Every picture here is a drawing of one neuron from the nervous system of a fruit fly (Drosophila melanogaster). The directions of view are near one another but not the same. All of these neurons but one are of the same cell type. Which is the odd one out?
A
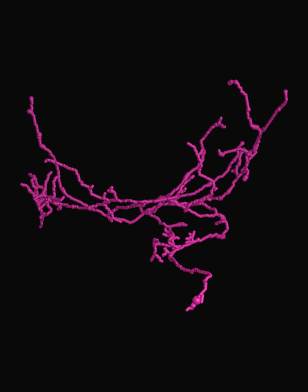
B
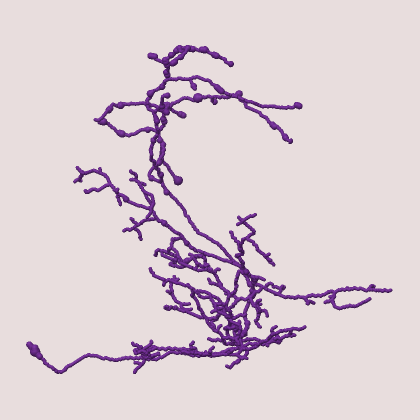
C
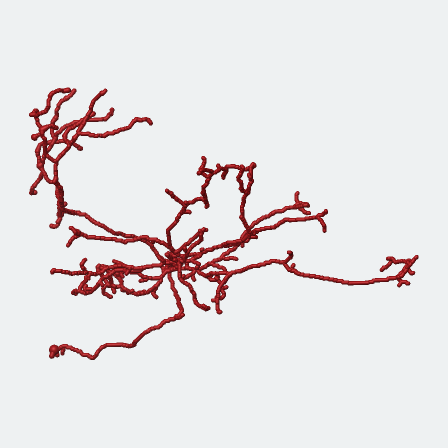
Picture A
